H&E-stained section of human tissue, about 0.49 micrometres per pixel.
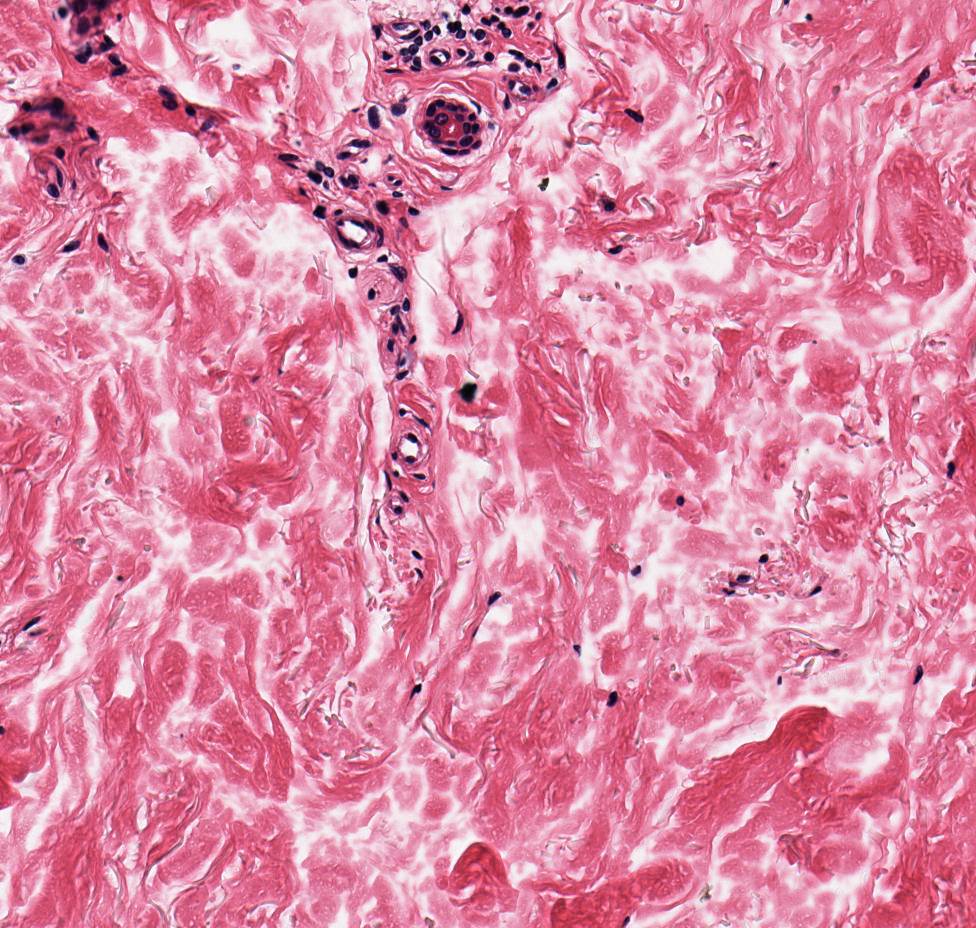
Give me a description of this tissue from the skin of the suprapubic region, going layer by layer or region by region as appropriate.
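What strikes me first is thick pink collagen bundles filling almost the whole field, running in many different directions. Among them, nuclei are sparse and widely scattered, and most of those are small, dark and elongated. In the upper part of the field, though, nuclei seem more crowded around the small vessels than in the collagen elsewhere.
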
